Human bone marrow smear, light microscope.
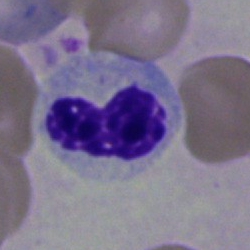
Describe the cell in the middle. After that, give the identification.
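First, the outline: round, with a smooth edge. The nucleus is wider than tall, notched on its upper edge into two lobes. Chromatin: dark purple, coarsely clumped, and no nucleoli that I can see. It's a band neutrophil.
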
